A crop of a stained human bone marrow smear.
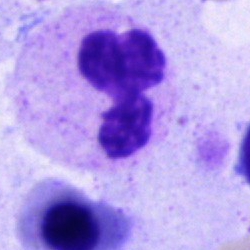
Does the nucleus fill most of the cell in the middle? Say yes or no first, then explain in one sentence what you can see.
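No. The cytoplasm is abundant and pale pinkish-lilac.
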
